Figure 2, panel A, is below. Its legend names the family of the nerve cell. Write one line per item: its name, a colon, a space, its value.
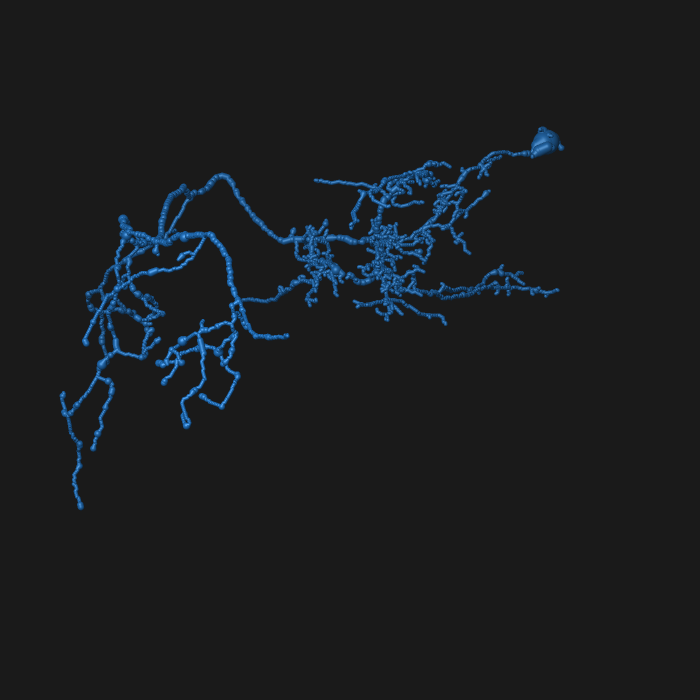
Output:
family: hemilineage 19B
